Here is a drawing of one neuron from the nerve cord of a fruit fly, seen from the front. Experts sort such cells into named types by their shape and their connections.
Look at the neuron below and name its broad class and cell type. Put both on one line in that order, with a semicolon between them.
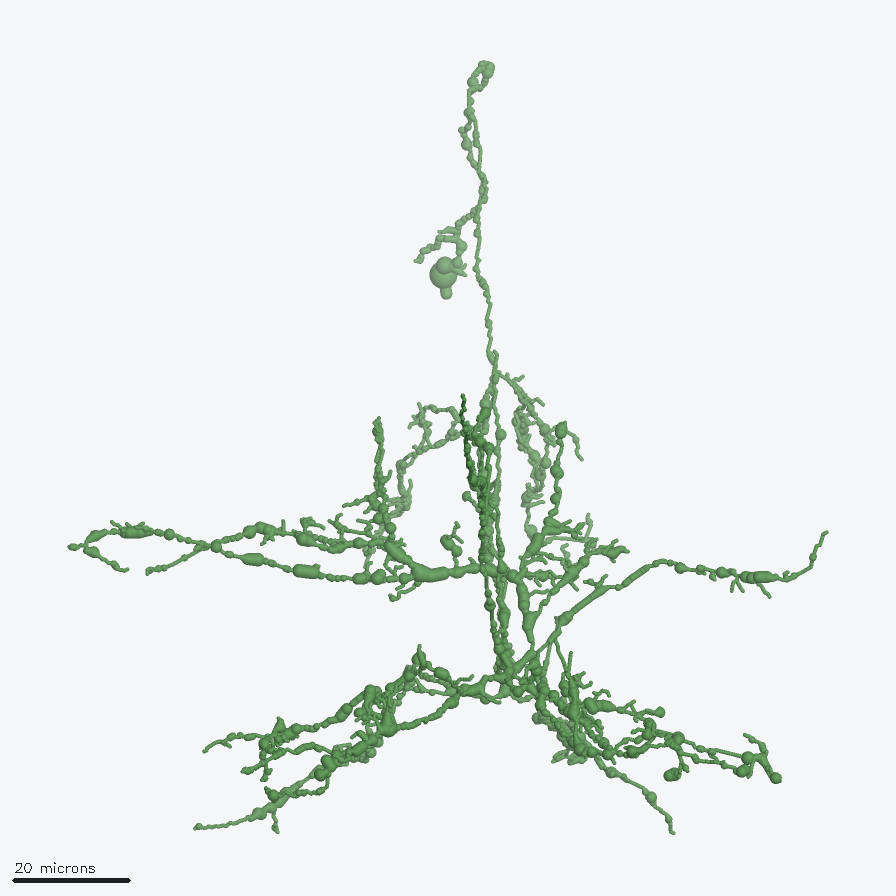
ascending neuron; ANXXX151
